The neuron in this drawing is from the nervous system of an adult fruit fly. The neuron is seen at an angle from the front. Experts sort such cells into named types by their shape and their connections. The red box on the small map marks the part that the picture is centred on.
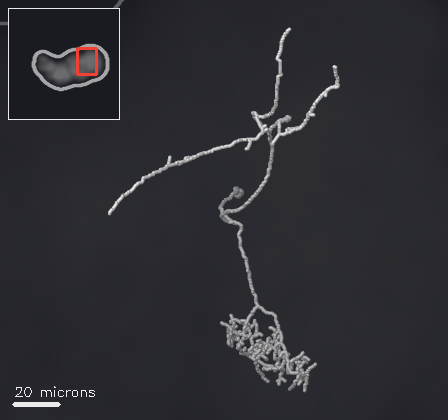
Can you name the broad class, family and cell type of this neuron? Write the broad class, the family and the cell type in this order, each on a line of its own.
visual projection neuron
hemilineage VLPp&l1_lateral
LC40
